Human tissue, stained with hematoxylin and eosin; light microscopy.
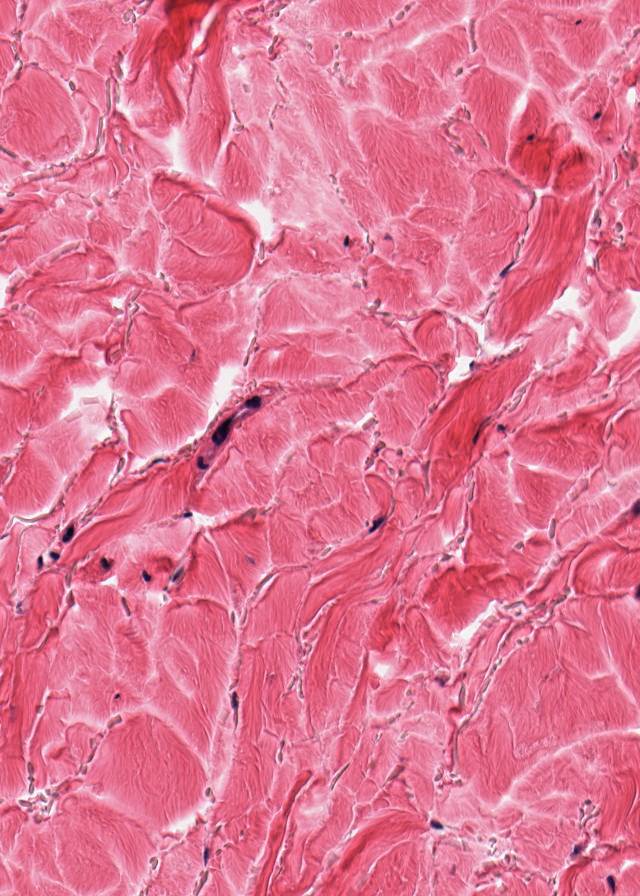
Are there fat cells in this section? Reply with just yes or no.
No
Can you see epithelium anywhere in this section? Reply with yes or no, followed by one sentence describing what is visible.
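No. No epithelium is present anywhere in the field.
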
